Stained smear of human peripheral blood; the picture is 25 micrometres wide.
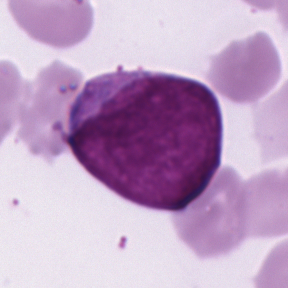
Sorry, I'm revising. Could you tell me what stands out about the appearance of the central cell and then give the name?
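A smooth, rounded outline with a slightly angular contour bounds the cell. Nearly the whole cell is occupied by the nucleus, whose chromatin is finely granular and evenly distributed. Cytoplasm shows chiefly as a thin, pale bluish crescent at the upper left. The cell is a myeloblast.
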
